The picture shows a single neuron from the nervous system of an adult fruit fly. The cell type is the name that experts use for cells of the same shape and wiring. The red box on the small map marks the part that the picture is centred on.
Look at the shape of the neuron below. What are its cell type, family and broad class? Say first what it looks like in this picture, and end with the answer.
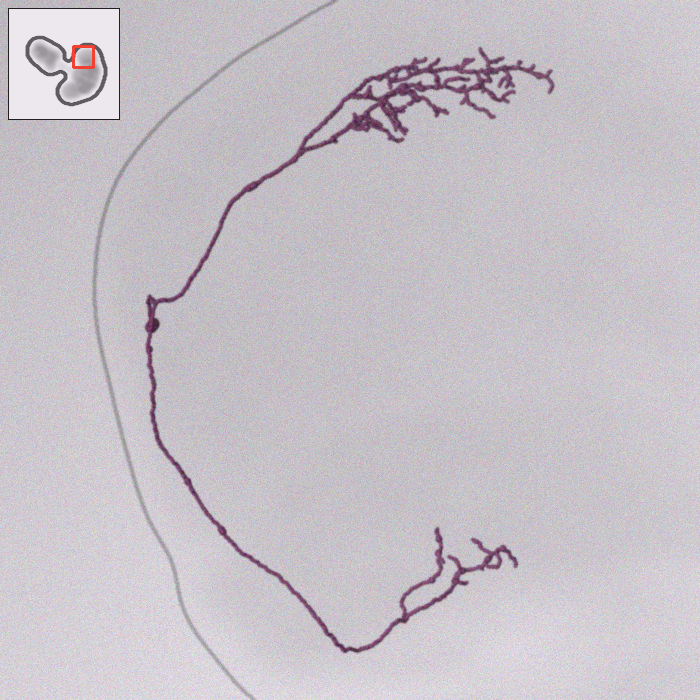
It is in the brain and does not reach the nerve cord. The picture shows dozens of branch ends. Its cell type is MeLo4. The family is MeLo. Its broad class is optic-lobe intrinsic neuron.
